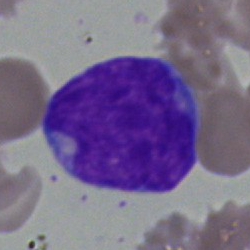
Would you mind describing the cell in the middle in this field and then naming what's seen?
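What strikes me is the outline, roughly round but with a few slightly flattened sides. The nucleus seems to fill almost the whole cell. At the lower left edge there's a small pale area. I can't see any granules in the cytoplasm. This is a blast.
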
